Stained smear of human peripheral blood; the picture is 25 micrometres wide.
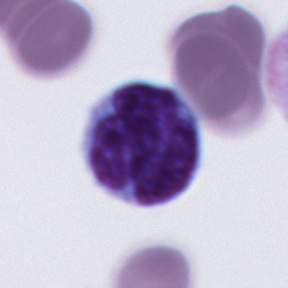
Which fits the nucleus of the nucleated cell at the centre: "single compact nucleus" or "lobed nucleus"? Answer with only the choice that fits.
Lobed nucleus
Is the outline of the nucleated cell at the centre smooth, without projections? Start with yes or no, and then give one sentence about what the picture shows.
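Yes. The cell outline is round and smooth.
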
